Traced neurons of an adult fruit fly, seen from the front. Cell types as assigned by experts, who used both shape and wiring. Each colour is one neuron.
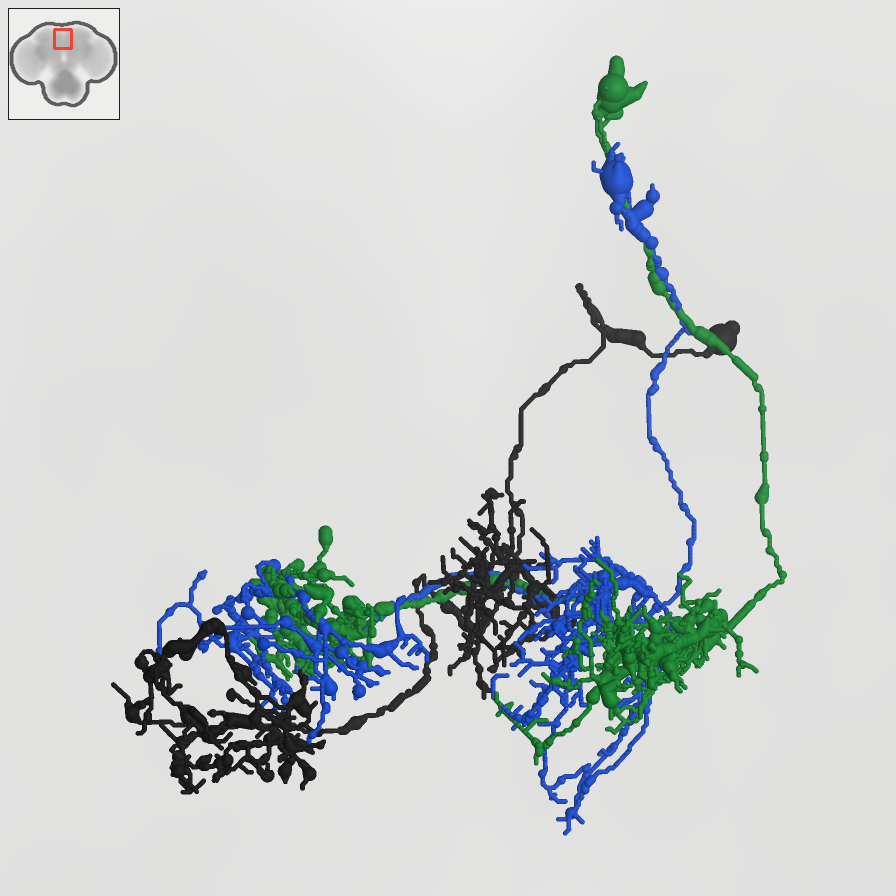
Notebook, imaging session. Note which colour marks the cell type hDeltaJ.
black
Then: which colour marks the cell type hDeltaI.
blue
